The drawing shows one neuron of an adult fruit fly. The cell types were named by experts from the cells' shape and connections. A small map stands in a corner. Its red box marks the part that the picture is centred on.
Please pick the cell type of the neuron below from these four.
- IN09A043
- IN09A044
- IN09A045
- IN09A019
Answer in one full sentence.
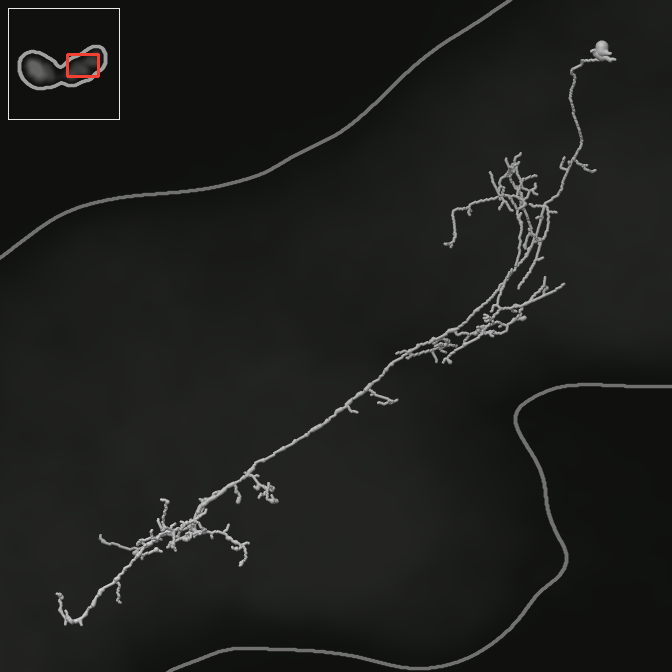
The cell type IN09A019 is the type of this neuron.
